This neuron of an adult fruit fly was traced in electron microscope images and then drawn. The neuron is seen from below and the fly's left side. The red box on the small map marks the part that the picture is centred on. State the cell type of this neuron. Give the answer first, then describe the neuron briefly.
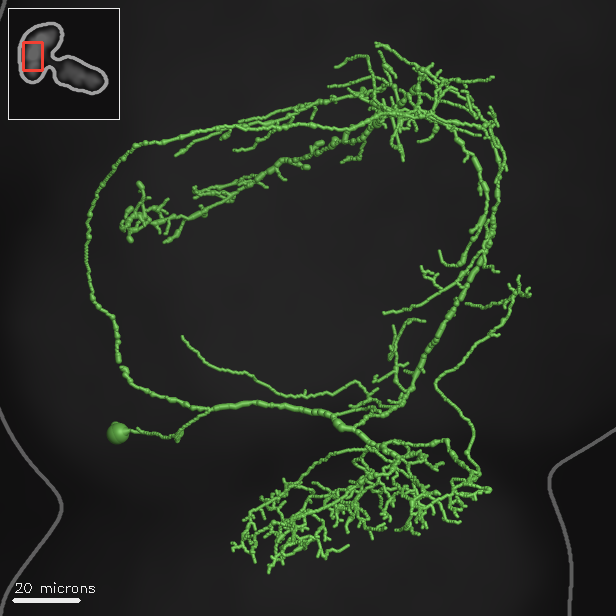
It is of cell type LoVP63. This is a visual projection neuron. It is in the brain and does not reach the nerve cord. By the scale bar it is about 170 microns tall in this view. The picture shows more than a hundred branch ends.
